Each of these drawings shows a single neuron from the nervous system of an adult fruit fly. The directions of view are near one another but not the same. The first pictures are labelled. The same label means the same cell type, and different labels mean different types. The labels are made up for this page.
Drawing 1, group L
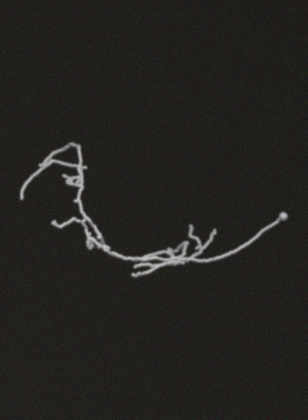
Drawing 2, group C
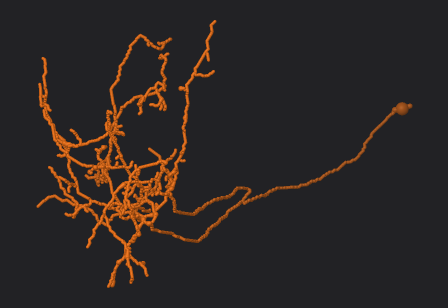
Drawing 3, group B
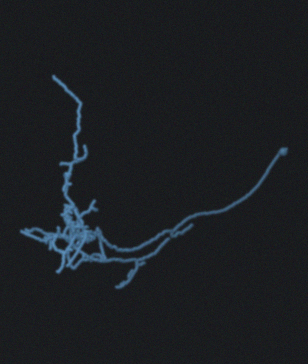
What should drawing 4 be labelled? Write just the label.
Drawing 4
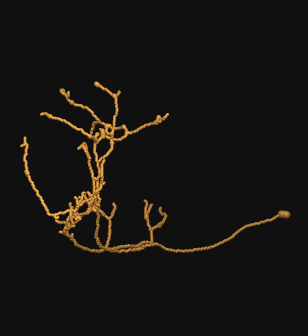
group L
